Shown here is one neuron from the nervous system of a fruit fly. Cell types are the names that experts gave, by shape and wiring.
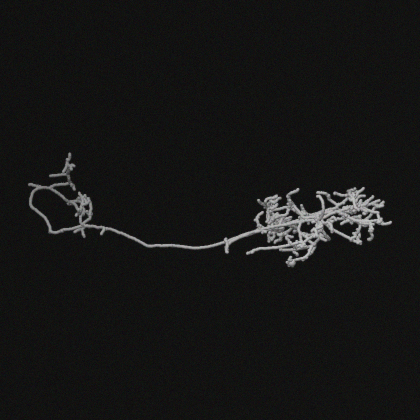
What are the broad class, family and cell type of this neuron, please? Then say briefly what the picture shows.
It is an ascending neuron. Its family is hemilineage 27X. The cell type is AN27X009. Dozens of branch ends can be seen. As drawn here it is more than twice as wide as it is tall.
